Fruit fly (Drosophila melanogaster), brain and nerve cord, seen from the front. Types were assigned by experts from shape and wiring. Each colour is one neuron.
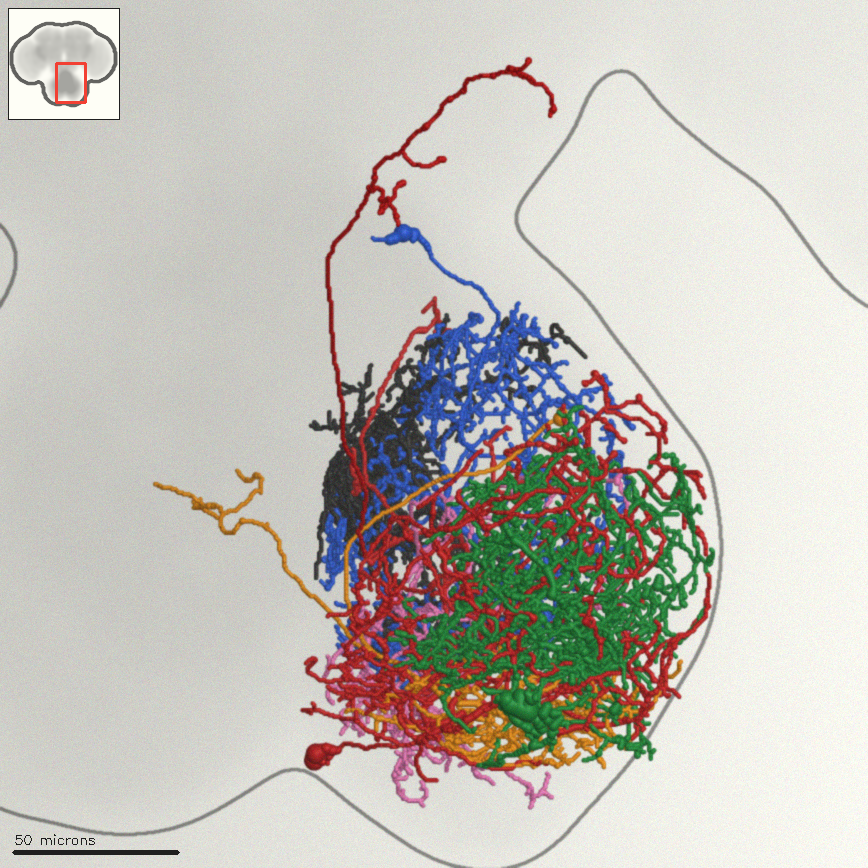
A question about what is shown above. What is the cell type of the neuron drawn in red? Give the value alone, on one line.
AN04B004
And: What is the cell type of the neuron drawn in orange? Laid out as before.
IN23B023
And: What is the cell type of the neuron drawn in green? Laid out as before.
IN13A002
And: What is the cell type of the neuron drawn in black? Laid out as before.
IN13A007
